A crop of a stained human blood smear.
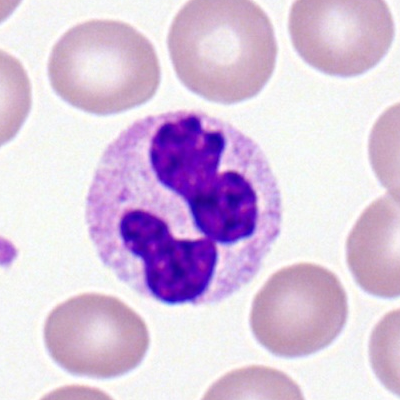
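Segmented neutrophil at the centre of a stained human blood smear. Checking in turn: the outline is round and smooth; the chromatin is dark purple and coarsely clumped; the cytoplasm is plentiful and pale pinkish-lilac, filled with fine, evenly spread pinkish-lilac granules.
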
